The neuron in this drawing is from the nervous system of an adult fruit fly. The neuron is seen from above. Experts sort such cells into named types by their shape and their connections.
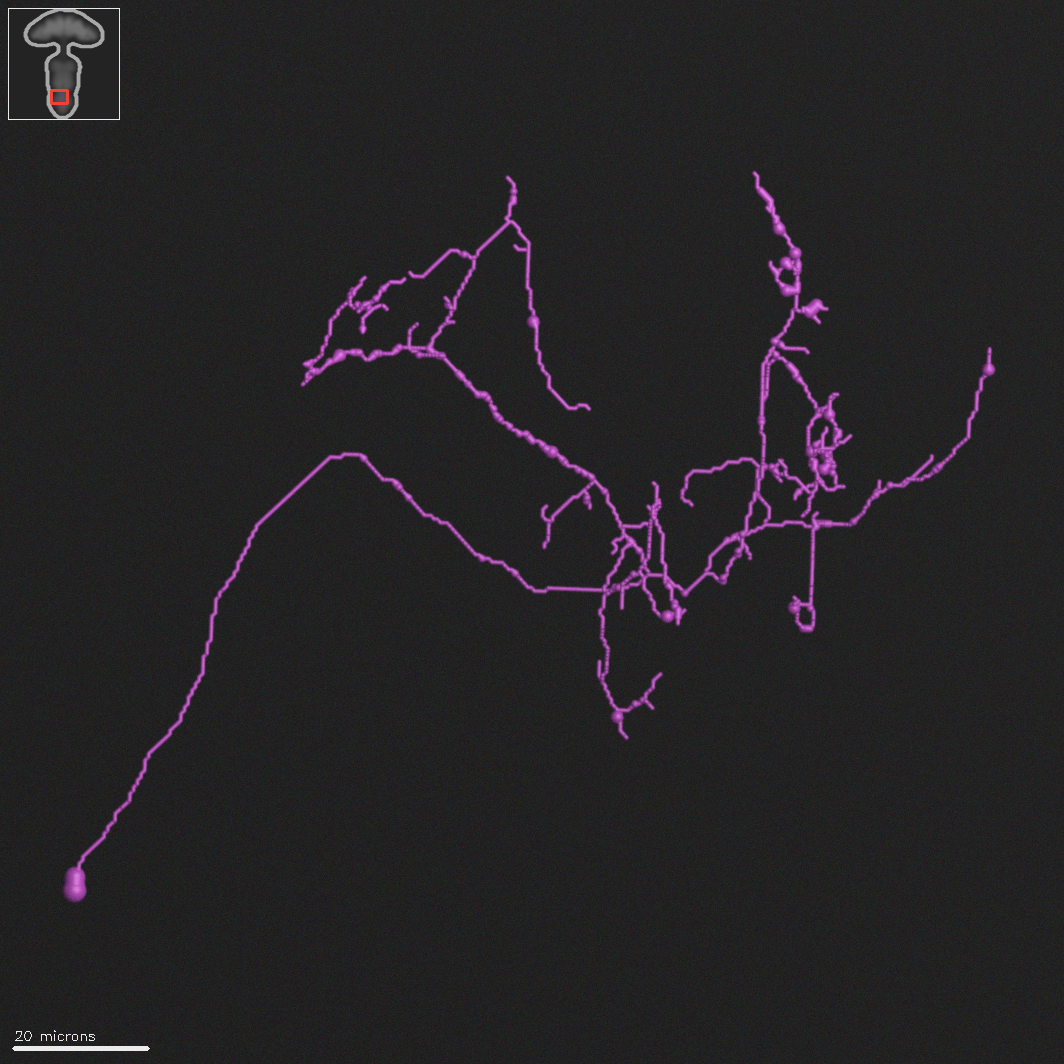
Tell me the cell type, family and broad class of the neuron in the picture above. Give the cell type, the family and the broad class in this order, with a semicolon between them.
IN09B052_a; hemilineage 09B; nerve-cord intrinsic neuron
